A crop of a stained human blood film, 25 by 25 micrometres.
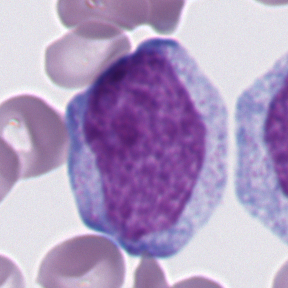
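Promyelocyte at the centre of a stained peripheral blood smear. First, the nucleus lies toward the left, leaving a wider band of cytoplasm on the right. Next, fine purplish granules are scattered through that cytoplasm, which contains no vacuoles. Finally, at the right edge, part of another nucleated cell with similar blue cytoplasm is cut off.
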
